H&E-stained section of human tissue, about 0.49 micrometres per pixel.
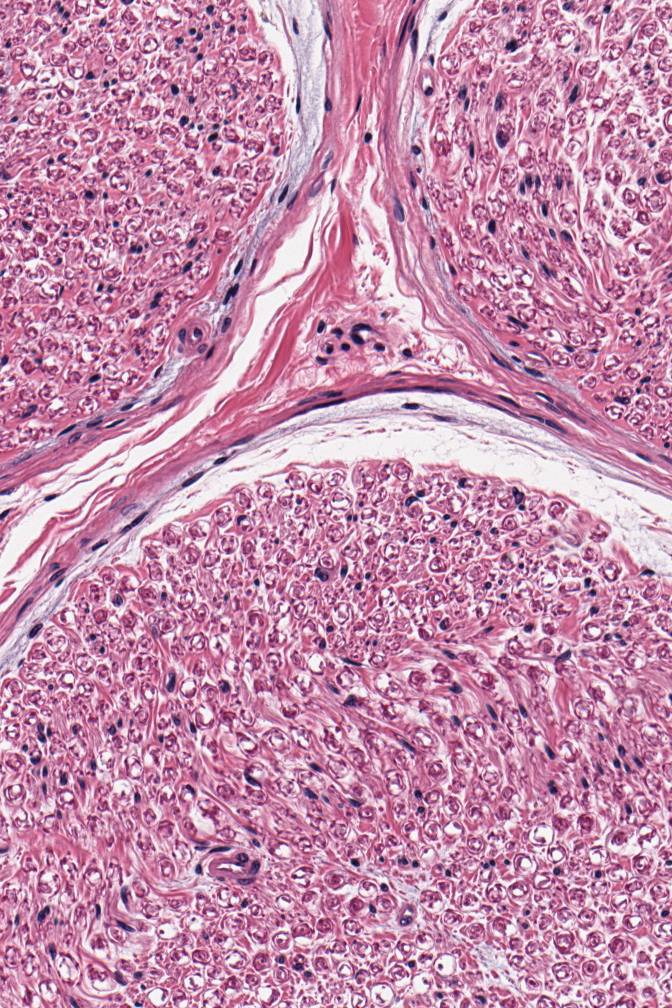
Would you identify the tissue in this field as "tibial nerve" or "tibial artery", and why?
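This is tibial nerve, not tibial artery. Look at the compartments: each is packed with small round profiles, a pale ring around a central pink dot, the way fibres look when cut across.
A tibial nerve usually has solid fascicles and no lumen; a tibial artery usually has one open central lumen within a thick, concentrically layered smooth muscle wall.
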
